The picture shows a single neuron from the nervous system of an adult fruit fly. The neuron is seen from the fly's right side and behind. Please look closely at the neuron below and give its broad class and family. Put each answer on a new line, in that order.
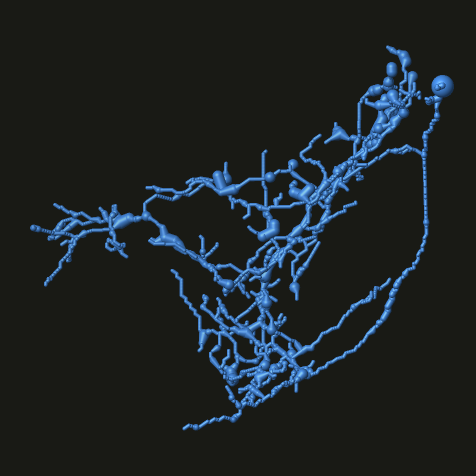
central-brain intrinsic neuron
hemilineage MD_SA1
